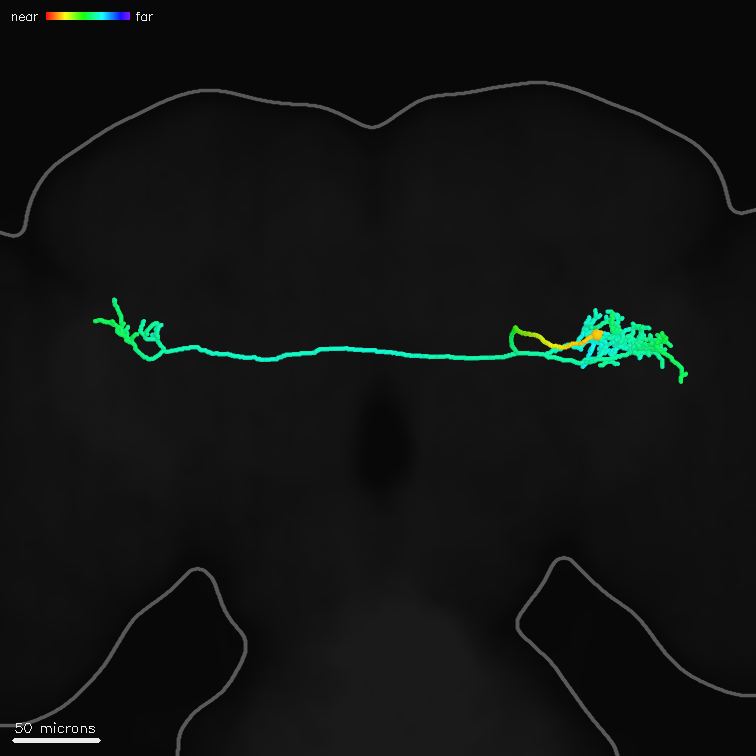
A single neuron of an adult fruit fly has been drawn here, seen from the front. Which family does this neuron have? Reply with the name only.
hemilineage VLPa2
